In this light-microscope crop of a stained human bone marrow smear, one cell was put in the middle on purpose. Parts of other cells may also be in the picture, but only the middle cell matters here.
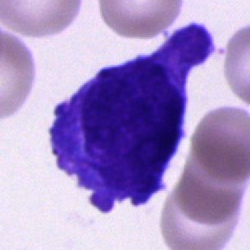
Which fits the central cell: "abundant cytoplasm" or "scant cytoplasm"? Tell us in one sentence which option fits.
What cytoplasm the cell has forms just a narrow rim.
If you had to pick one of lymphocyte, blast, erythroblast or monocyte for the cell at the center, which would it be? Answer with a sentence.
In the center of this field lies a blast.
